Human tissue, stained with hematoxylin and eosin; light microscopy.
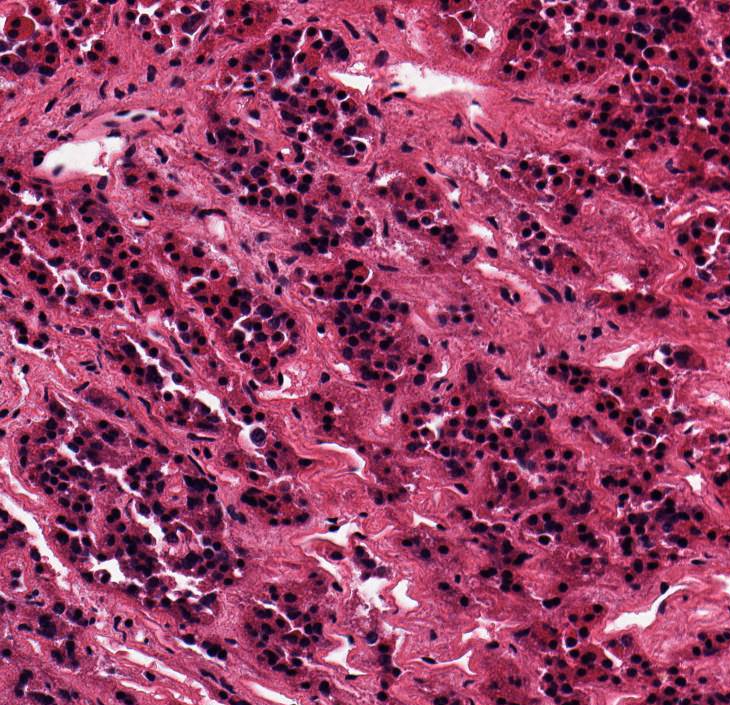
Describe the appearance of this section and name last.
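Throughout the field, cells sit in nests and cords, with bands of pink fibrous stroma between them. The nest nuclei look round, dark and fairly even in size. Scattered spindle-shaped nuclei lie in the stromal bands. The nests form no glandular lumens. This is pituitary.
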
